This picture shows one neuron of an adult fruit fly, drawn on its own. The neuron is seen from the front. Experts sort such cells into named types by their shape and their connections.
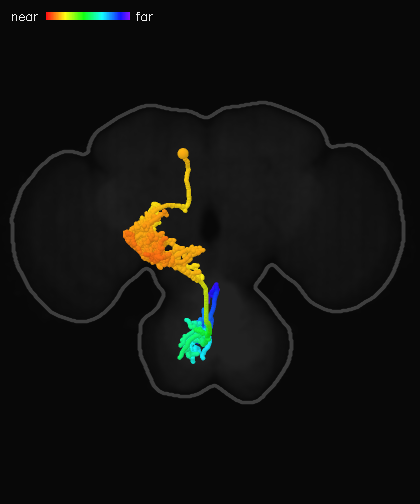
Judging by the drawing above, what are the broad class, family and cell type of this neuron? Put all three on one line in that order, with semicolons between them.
descending neuron; DNp; DNp12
